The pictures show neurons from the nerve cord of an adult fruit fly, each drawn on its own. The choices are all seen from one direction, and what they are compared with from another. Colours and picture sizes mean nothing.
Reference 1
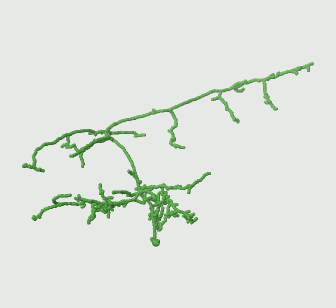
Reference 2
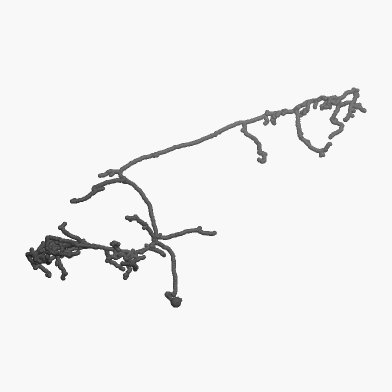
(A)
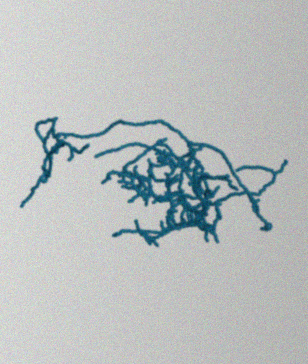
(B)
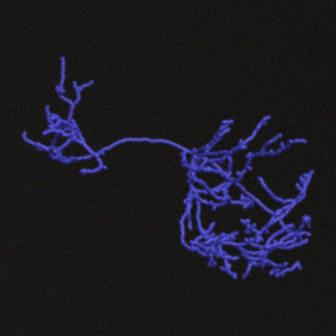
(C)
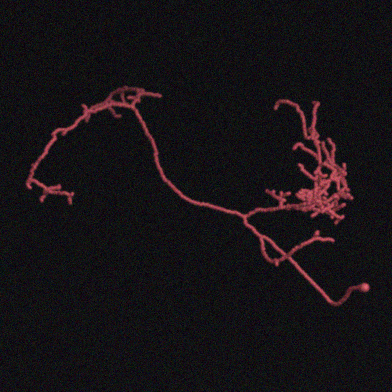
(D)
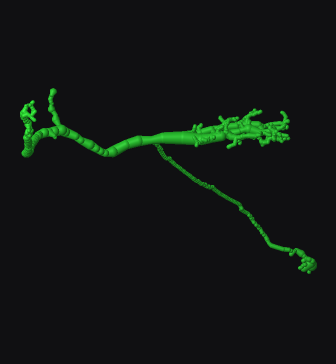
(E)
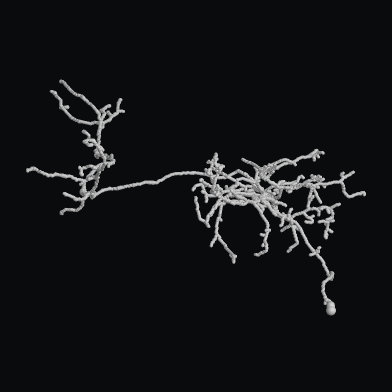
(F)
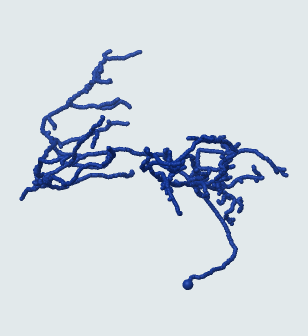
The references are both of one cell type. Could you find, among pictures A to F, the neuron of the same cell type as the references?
Picture F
